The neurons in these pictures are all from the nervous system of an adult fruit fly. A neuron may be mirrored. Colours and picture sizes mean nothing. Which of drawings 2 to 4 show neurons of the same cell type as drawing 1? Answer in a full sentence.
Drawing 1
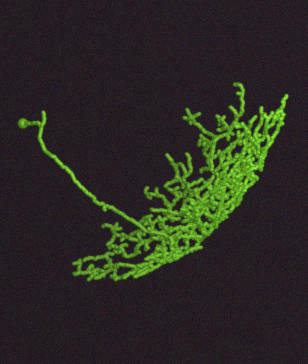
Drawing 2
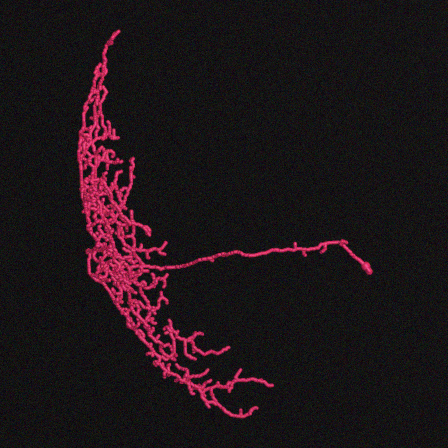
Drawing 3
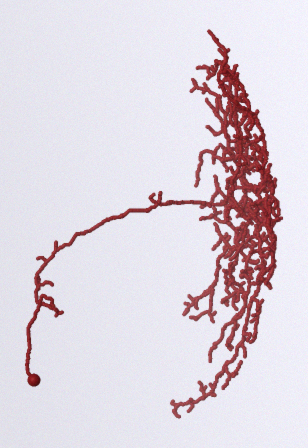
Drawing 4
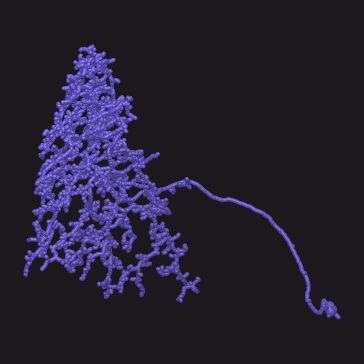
Drawing 2, drawing 3 and drawing 4 are of the same cell type.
